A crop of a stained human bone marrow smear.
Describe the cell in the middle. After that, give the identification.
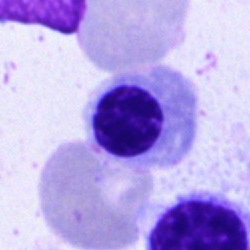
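First, the nucleus: it sits off-centre, toward the left side of the cell. Next, the chromatin: dark purple and coarsely clumped. Then the cytoplasm: pale greyish-blue, with a wider rim on the right side than on the left. The cell is an erythroblast.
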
